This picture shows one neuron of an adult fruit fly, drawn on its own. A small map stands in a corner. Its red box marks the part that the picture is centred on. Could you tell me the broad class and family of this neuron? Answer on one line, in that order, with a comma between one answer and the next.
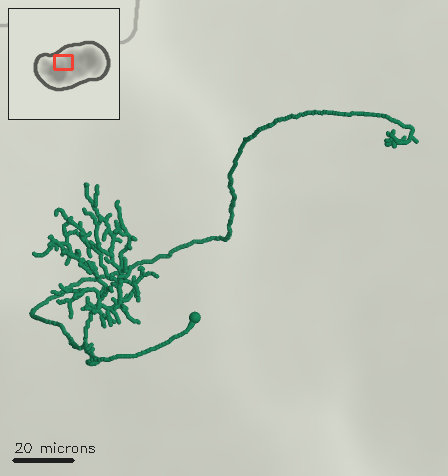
visual projection neuron, MeTu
